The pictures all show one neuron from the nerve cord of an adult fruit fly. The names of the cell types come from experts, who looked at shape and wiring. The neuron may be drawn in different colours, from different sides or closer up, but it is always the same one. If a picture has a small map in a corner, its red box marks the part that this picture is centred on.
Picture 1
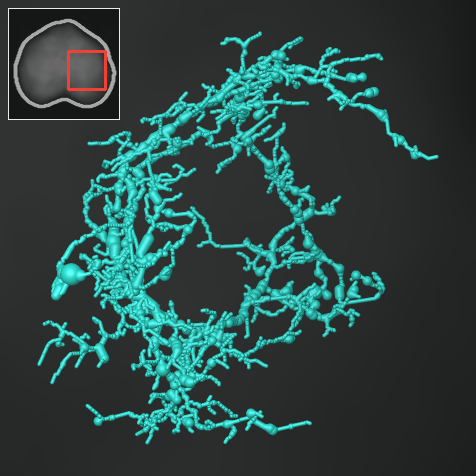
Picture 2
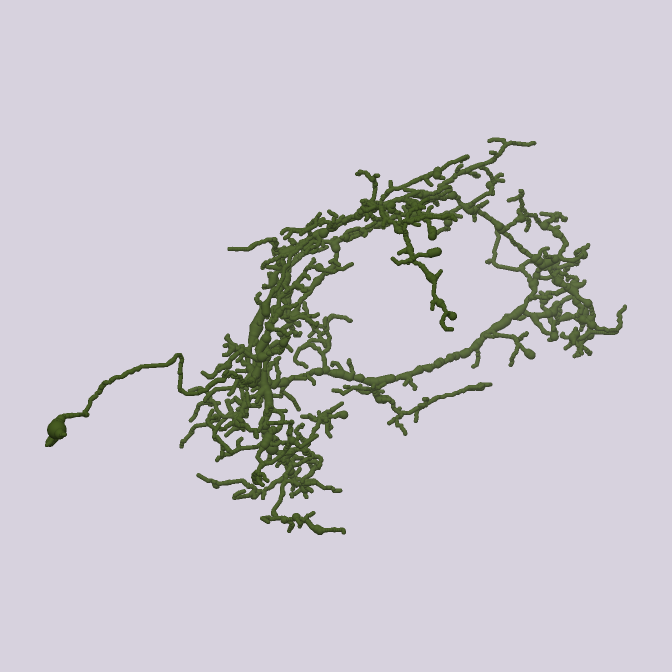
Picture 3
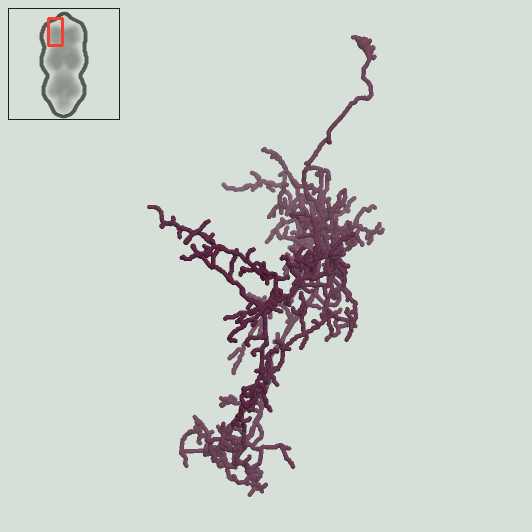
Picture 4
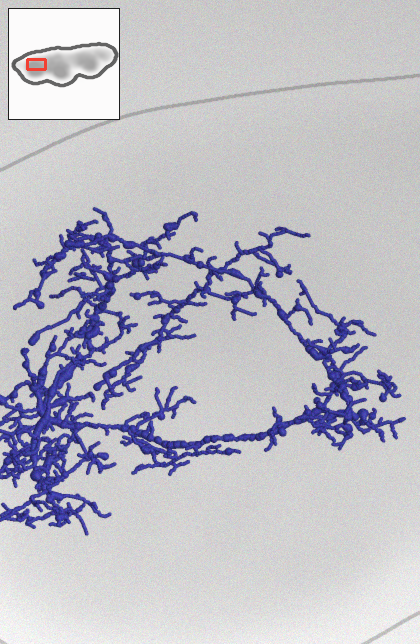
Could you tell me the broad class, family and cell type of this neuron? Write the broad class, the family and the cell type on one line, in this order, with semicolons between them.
nerve-cord intrinsic neuron; hemilineage 16B; IN16B045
